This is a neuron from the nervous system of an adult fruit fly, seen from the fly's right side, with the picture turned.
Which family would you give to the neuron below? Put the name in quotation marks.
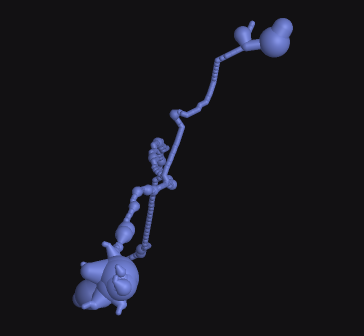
"hemilineage AOTUv3_dorsal"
